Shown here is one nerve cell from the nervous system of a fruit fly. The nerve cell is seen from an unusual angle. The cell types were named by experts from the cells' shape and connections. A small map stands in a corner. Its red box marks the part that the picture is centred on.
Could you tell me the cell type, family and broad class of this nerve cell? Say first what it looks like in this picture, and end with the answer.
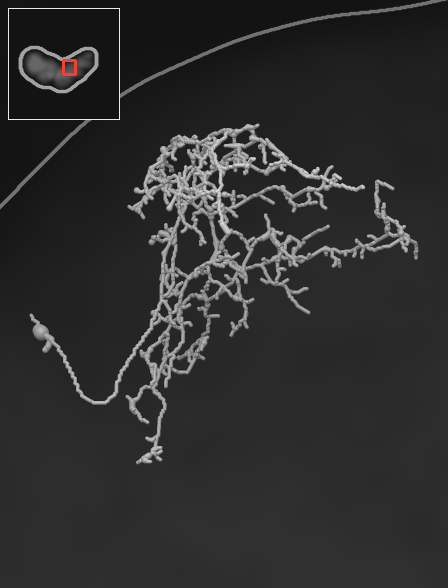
The cell body is on the left of the picture. In this view it is about as wide as it is tall. The cell type is IN08A032. Its family is hemilineage 08A. This is a nerve-cord intrinsic neuron.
